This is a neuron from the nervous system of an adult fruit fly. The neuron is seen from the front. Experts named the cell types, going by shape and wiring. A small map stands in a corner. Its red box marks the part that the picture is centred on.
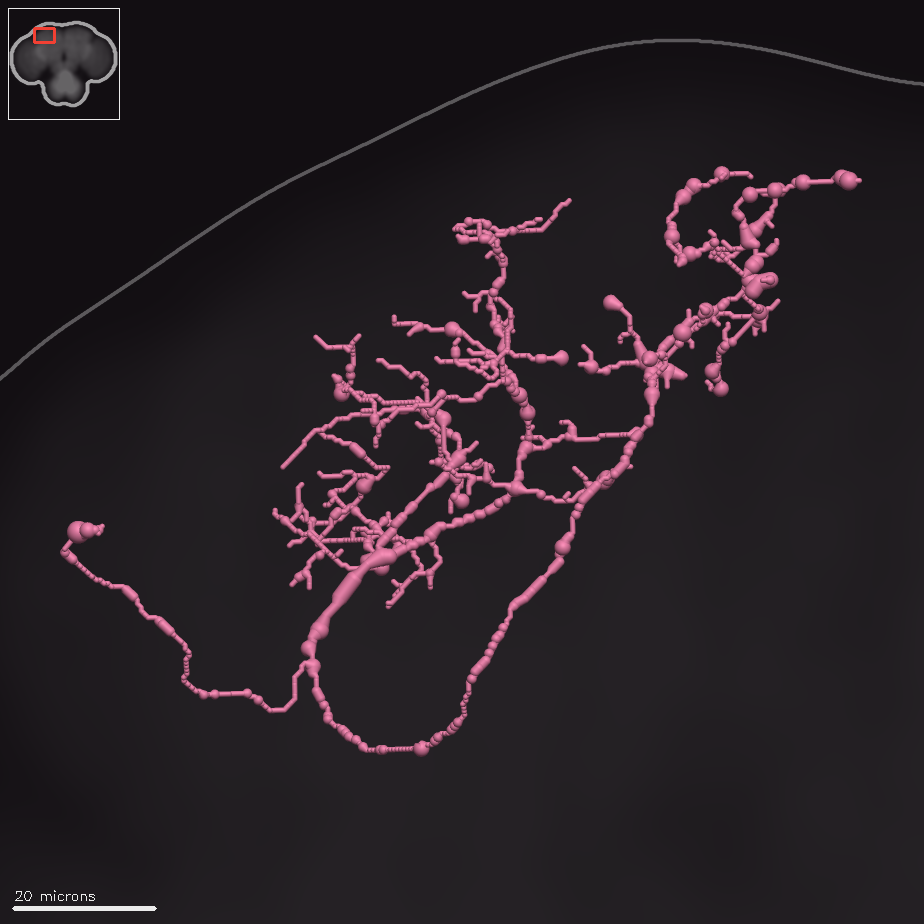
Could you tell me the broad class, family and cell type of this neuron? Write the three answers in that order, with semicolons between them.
central-brain intrinsic neuron; hemilineage SLPal2; SLP044_a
